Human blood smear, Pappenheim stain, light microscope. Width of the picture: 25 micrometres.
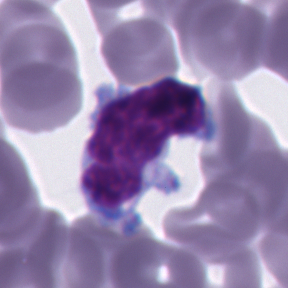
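Typical lymphocyte with a frayed outline, the cell in the middle of a stained peripheral blood smear. The chromatin is dark purple and coarsely clumped. The cell edge is irregular rather than smooth, and ragged pale blue cytoplasmic projections stick out along its lower border. No distinct granules are visible in the cytoplasm.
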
